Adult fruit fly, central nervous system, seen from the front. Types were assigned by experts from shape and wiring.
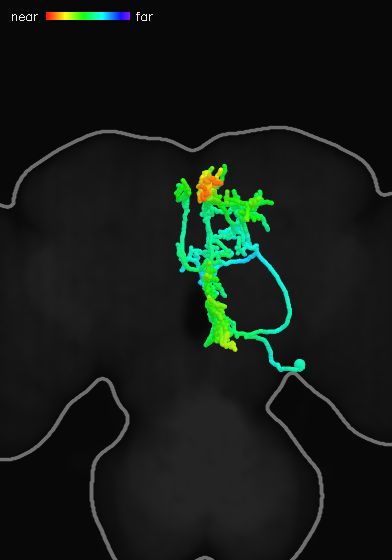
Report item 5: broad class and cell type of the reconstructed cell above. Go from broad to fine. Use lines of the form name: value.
broad class: central-brain intrinsic neuron
cell type: SMP594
